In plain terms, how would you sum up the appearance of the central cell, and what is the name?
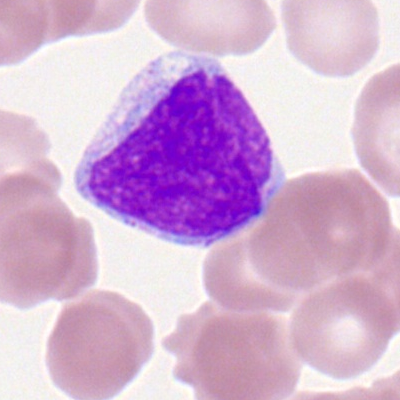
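Notice how angular the outline is here, with fairly straight sides meeting at corners. Most of the cell is nucleus, one single unlobed mass, and there aren't any vacuoles in the cytoplasm. It's a myeloblast.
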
